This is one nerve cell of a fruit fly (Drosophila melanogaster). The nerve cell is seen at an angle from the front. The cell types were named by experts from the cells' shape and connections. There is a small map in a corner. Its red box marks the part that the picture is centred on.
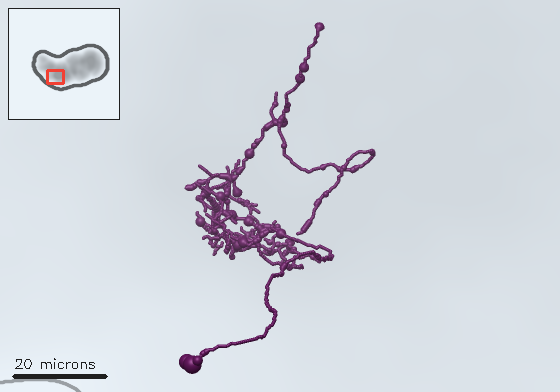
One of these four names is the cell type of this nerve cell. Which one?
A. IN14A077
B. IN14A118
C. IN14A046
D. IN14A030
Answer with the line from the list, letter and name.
B. IN14A118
